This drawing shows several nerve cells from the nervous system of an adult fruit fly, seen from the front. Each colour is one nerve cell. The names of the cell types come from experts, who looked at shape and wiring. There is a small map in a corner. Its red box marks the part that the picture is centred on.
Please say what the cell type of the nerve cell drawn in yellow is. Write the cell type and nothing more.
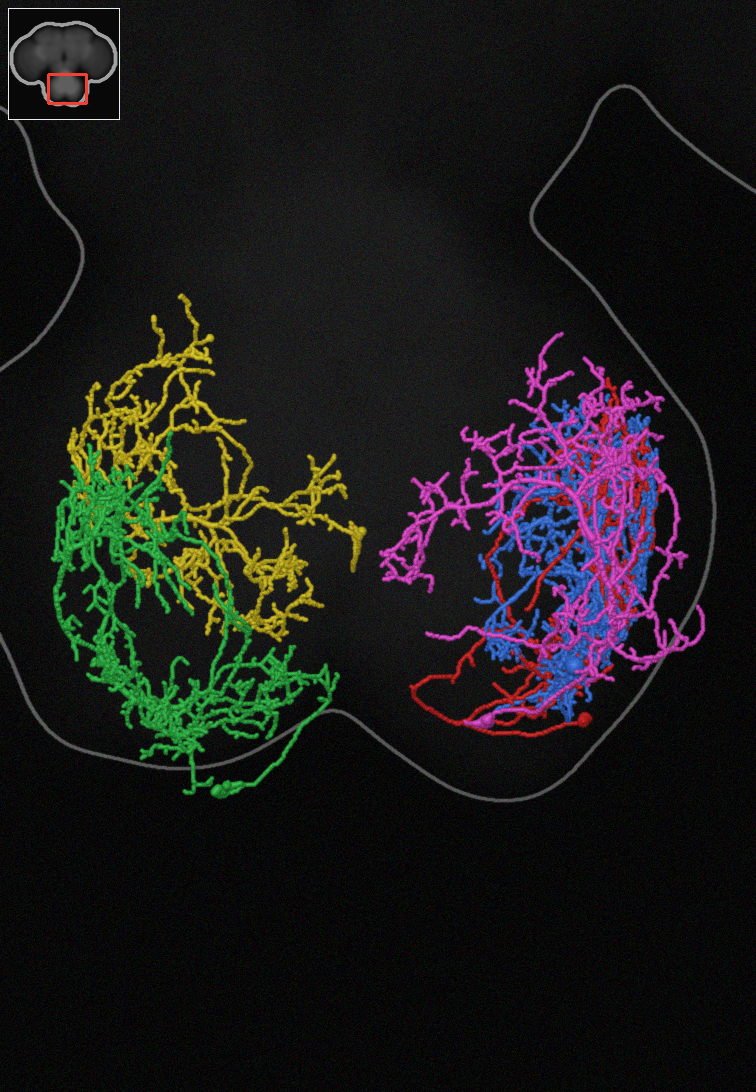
IN04B044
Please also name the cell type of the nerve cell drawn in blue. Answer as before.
IN13A006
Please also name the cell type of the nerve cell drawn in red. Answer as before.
IN04B031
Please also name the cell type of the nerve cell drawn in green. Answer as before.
IN04B027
